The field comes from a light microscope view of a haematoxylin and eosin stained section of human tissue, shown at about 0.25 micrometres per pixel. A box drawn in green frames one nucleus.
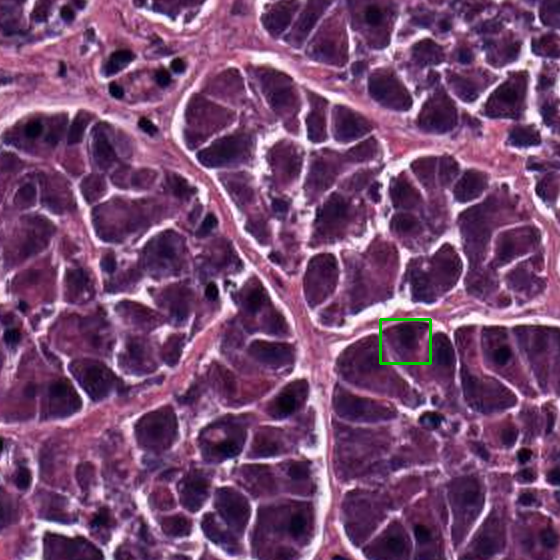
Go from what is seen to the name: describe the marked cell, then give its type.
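The cell is bordered by thin pale clefts that separate it from similar, closely packed cells on either side. It sits at the upper edge of its cell cluster, directly beneath a pale pink band of fibres that divides this cluster from the one above. No sharply outlined nucleus stands out within it; only a somewhat darker zone shows inside the purple cytoplasm. The marked nucleus belongs to a pancreatic acinar cell.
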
